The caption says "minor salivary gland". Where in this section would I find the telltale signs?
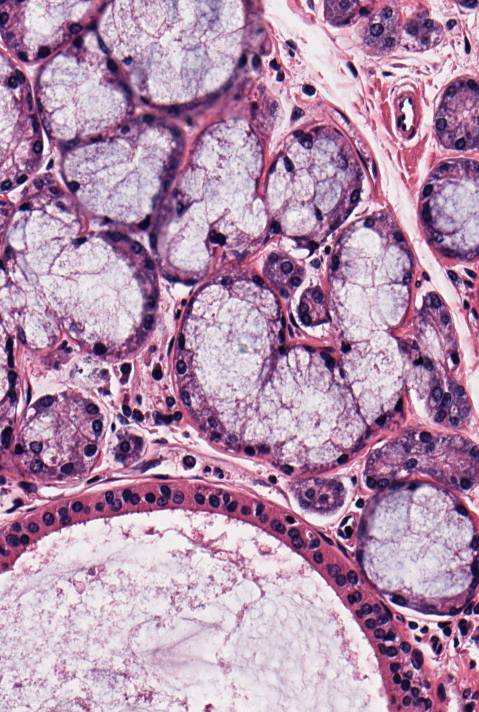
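This is minor salivary gland, and the first thing I notice is that most acini consist of mucous cells whose cytoplasm is pale, frothy and vacuolated.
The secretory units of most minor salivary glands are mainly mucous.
So these mucous acini fit that well. Their nuclei are flattened and pressed against the bases of the cells. At the edges of some mucous acini I also see smaller groups of cells with purple granular cytoplasm and round nuclei. Down at the bottom, a large duct is lined by low columnar cells with pink cytoplasm and round nuclei.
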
